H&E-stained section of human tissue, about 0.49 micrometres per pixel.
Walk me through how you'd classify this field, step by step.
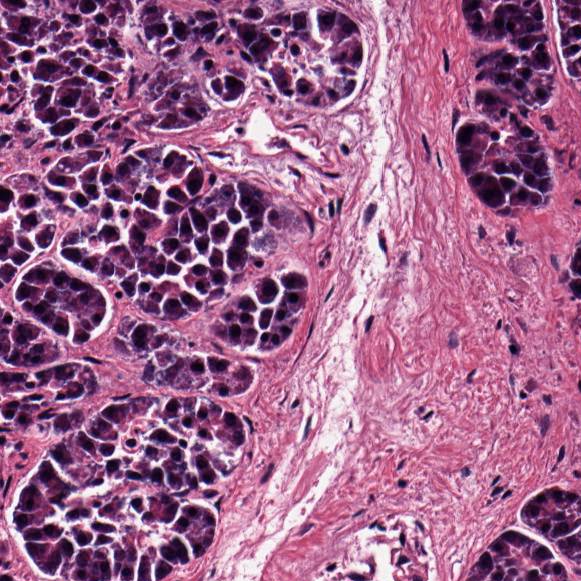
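The tissue is exocrine pancreas. Rounded nests of cells with deep purple cytoplasm fill most of the left half and both right-hand corners.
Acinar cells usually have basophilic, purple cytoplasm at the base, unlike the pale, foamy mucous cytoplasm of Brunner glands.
A broad band of pink collagenous stroma with sparse elongated nuclei runs top to bottom through the centre-right.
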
